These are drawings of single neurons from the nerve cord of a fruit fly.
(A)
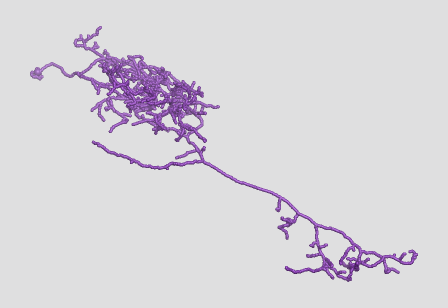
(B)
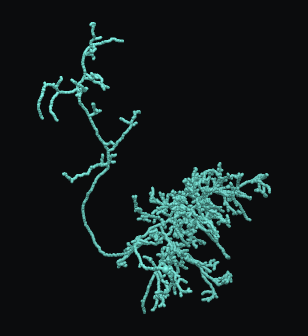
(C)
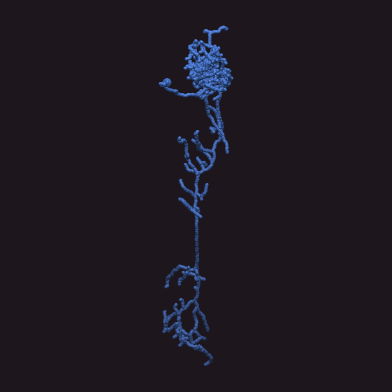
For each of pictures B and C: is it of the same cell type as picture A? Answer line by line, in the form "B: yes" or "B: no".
B: no
C: yes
